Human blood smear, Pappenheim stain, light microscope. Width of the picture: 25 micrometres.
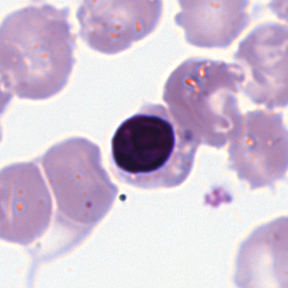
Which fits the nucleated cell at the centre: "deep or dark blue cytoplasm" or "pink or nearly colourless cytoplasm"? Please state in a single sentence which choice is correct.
What the cell's cytoplasm shows is a pink, salmon or near-colourless tone without blue or grey.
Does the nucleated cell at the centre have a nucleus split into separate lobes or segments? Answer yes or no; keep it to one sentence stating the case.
No, what this cell has is an undivided, compact round, oval or kidney-shaped nucleus.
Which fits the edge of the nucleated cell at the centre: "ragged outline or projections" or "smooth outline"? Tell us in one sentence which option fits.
A smooth edge runs around this cell.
